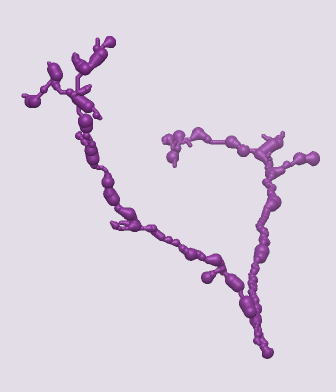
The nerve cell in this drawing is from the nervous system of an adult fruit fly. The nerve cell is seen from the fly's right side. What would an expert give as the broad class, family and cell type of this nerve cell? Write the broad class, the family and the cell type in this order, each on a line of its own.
sensory neuron entering the nerve cord
class mechanosensory proprioceptive
SNpp41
